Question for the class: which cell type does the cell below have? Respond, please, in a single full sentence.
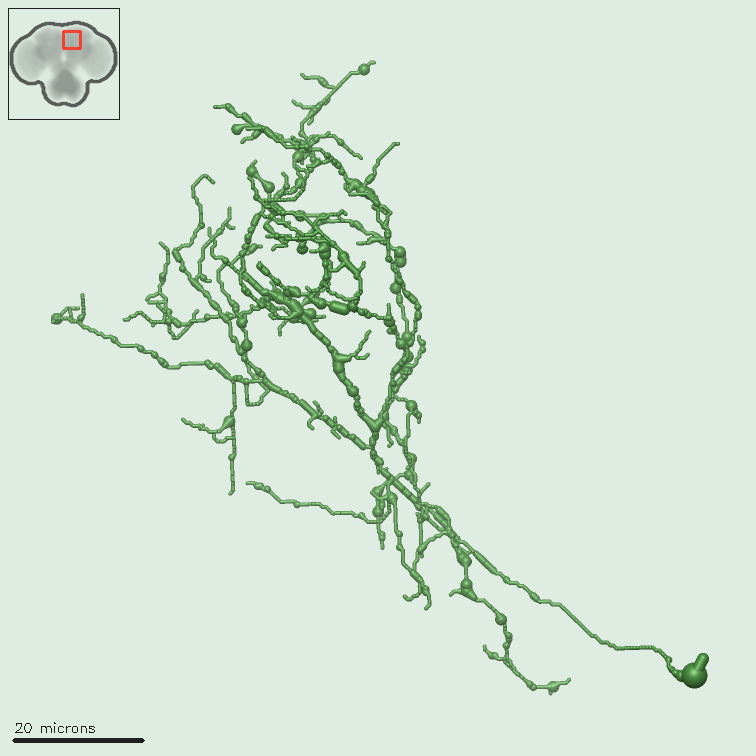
Belonging to the cell type CB1454 is this neuron.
